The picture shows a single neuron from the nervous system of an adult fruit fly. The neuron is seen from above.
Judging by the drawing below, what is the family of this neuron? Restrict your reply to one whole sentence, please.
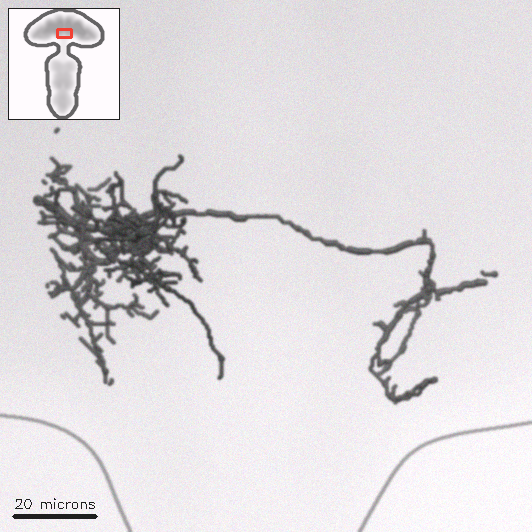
This neuron is of the family hemilineage 08B.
